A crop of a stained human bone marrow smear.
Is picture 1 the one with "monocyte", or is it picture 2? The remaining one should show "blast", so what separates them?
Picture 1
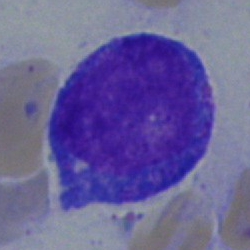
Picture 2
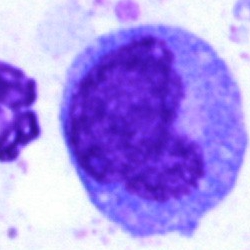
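Picture 1: blast. Picture 2: monocyte. Cytoplasm: picture 1 has a scant deep blue rim, widest at lower left; picture 2 has plentiful blue-grey cytoplasm.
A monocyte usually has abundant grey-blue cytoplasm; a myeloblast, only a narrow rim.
Nucleus in picture 2: set toward the left, with a paler patch of cytoplasm lying in its indentation.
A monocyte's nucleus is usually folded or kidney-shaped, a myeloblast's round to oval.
Picture 2 chromatin: dark purple, mottled and clumped; no distinct nucleoli.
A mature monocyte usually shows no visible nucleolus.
Picture 1 cytoplasm: no distinct granules; one small clear pale spot at lower left, next to the nucleus. Outline: picture 1 round to oval and smooth over most of its edge, with a small cytoplasmic bulge at lower left; picture 2 roughly round. Pale red cells lie close beside the picture 1 cell on the left and lower right.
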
